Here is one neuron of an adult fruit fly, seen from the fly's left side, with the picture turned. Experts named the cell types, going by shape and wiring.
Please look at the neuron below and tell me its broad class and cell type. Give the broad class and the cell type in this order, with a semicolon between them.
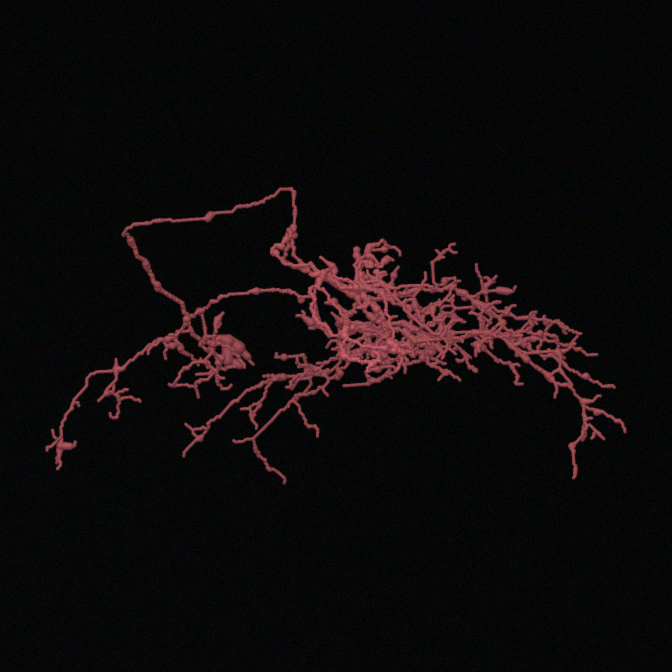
central-brain intrinsic neuron; GNG538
